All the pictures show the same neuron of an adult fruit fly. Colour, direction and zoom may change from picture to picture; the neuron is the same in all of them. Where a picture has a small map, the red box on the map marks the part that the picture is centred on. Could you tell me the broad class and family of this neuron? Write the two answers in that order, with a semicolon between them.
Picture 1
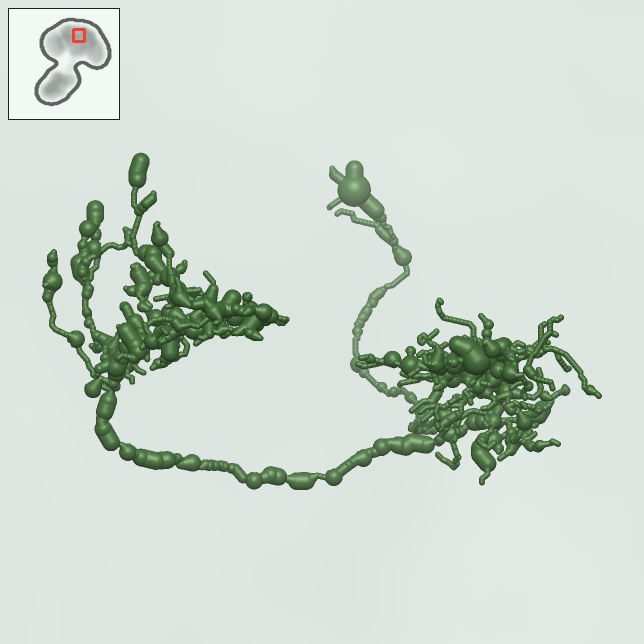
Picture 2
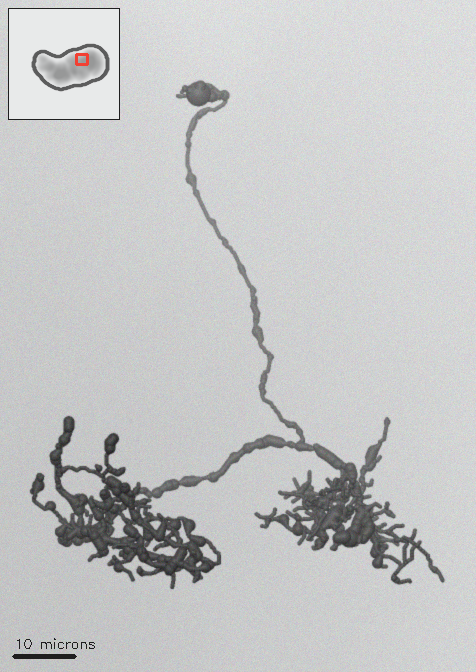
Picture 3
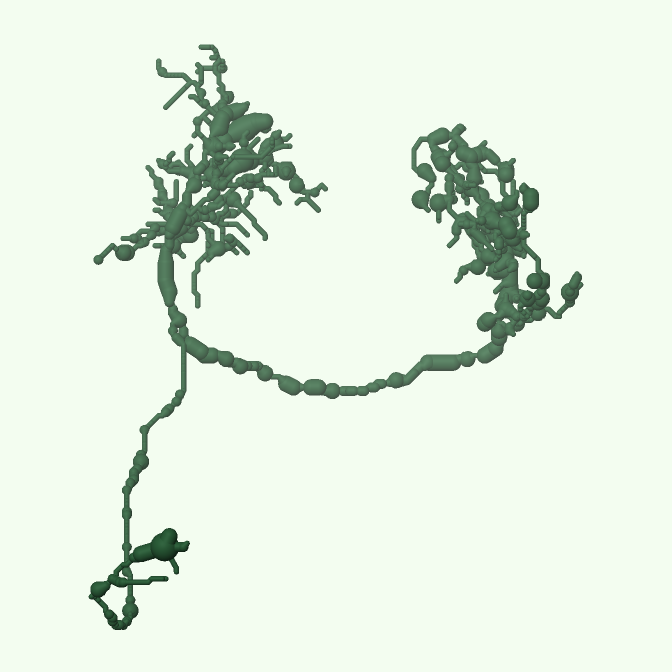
central-brain intrinsic neuron; class CX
